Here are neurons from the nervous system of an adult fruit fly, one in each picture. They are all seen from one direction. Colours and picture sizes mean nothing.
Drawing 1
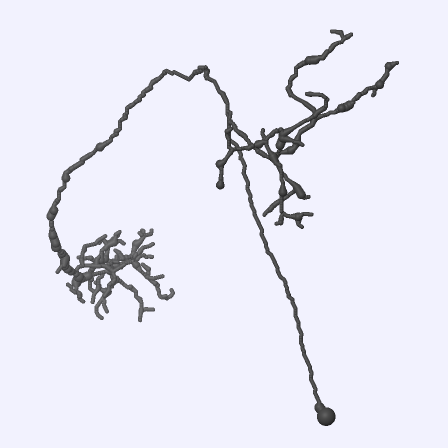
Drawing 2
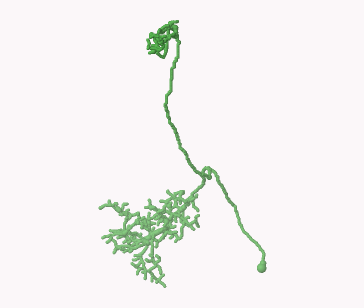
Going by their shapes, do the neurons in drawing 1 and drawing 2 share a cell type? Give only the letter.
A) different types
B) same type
A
